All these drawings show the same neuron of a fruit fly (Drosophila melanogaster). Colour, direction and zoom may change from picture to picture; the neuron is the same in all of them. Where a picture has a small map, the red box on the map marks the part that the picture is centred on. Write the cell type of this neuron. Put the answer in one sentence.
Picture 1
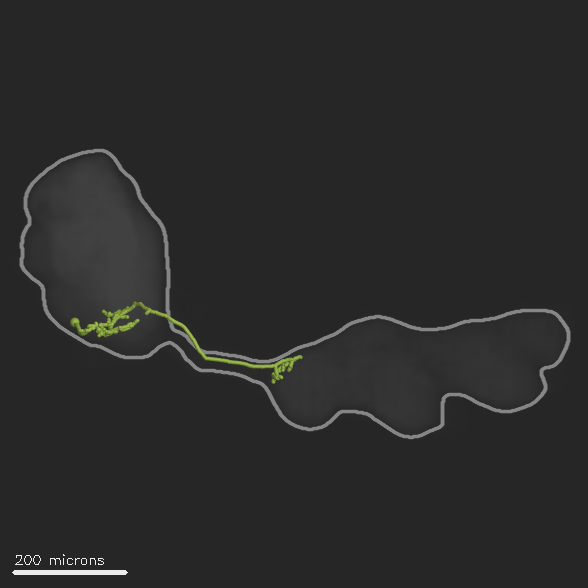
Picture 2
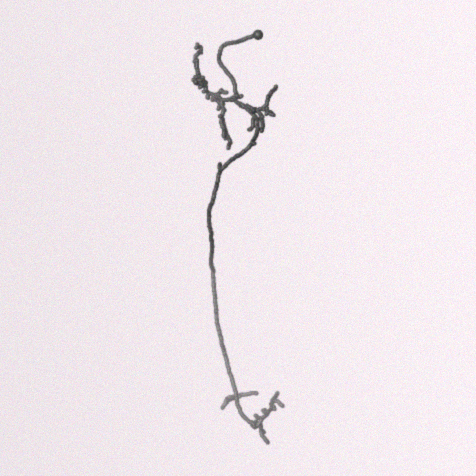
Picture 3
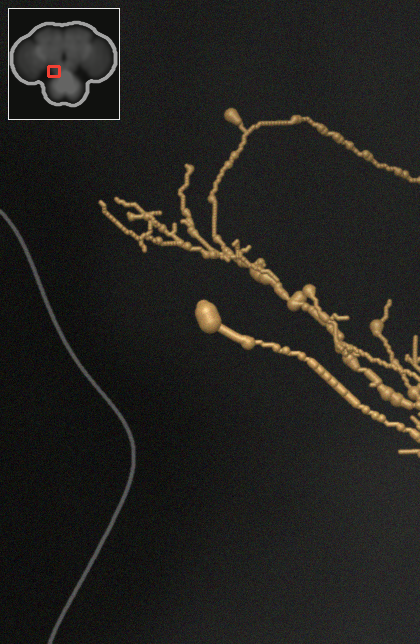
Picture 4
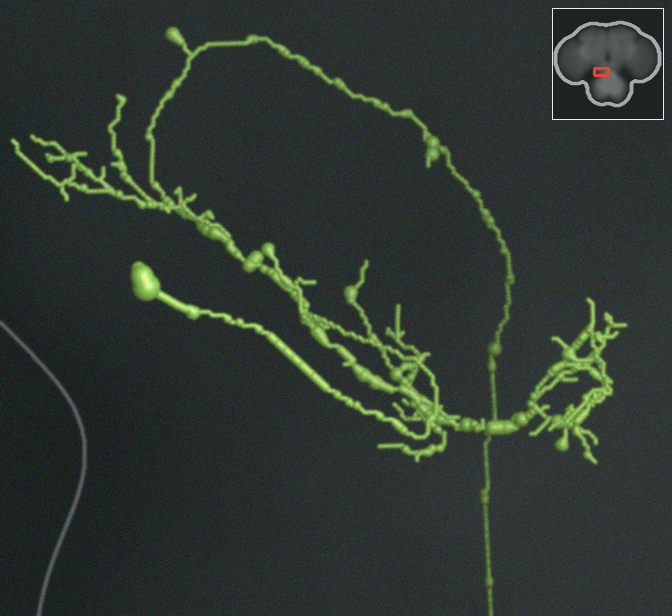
The cell type is DNge024.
